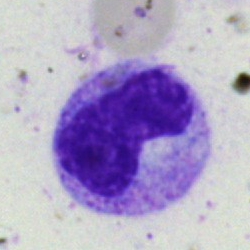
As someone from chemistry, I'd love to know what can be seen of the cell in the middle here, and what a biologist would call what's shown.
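You've got a smooth, round outline here, with a bean-shaped nucleus notched on its right side. The cytoplasm is widest at the lower right and holds fine pink-violet granules. It's a metamyelocyte.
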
